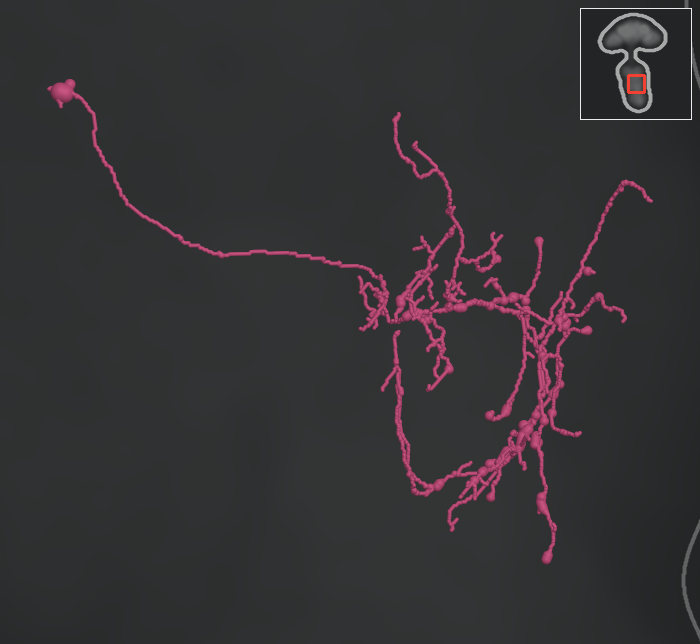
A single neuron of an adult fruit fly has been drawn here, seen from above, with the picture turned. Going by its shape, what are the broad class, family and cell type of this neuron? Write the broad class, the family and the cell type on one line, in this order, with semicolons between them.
nerve-cord intrinsic neuron; hemilineage 14A; IN14A054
